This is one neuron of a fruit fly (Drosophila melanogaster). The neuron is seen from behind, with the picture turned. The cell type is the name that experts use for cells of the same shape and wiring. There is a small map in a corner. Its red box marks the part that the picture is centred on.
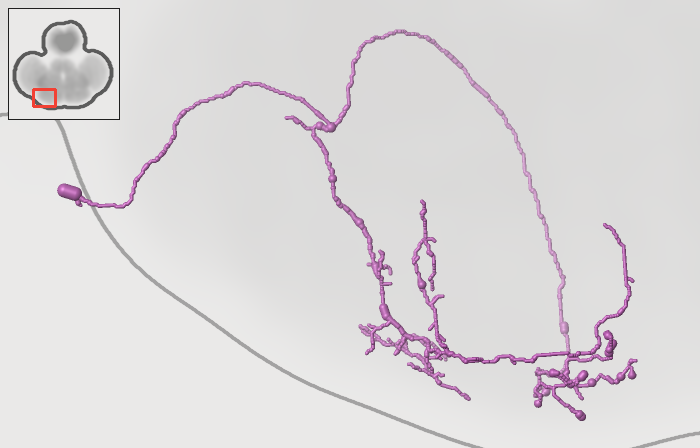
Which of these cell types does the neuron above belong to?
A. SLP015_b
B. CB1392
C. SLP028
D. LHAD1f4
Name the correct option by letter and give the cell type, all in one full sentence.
The neuron is of the CB1392 cell type, which is option B.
